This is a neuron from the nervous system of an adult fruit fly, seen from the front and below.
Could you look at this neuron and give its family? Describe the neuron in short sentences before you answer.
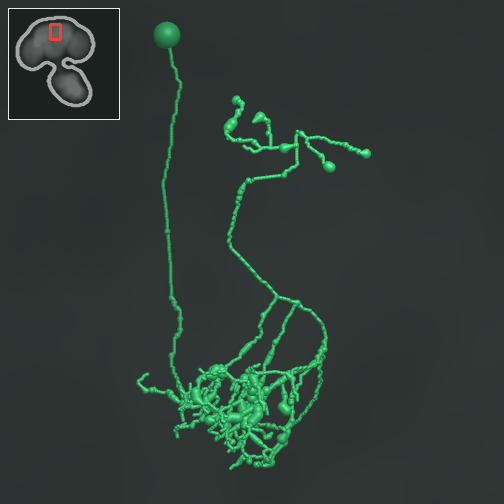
In this view it is taller than it is wide. It is a central-brain intrinsic neuron. Its family is called class CX.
